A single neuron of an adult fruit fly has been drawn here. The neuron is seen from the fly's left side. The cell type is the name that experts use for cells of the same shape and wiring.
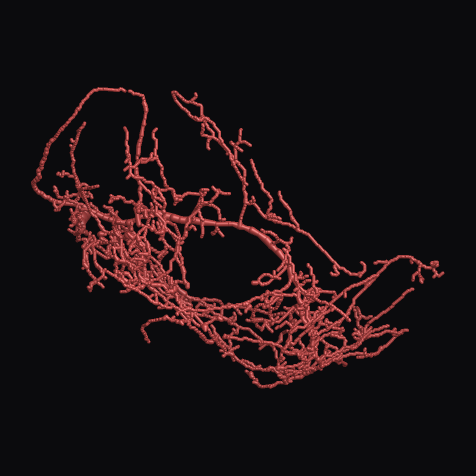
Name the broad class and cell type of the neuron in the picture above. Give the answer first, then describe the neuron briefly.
Its broad class is central-brain intrinsic neuron. The cell type is GNG585. In this view it is wider than it is tall.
